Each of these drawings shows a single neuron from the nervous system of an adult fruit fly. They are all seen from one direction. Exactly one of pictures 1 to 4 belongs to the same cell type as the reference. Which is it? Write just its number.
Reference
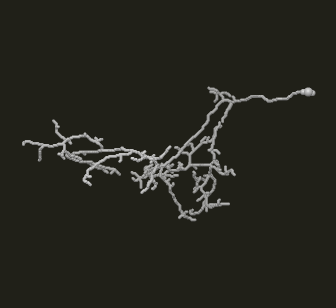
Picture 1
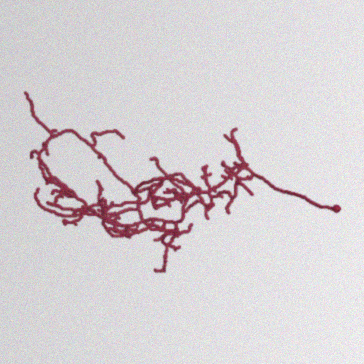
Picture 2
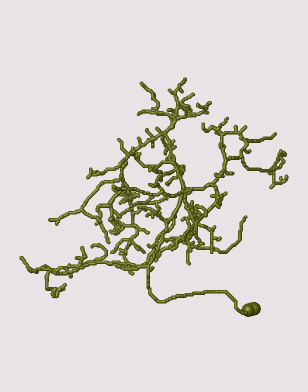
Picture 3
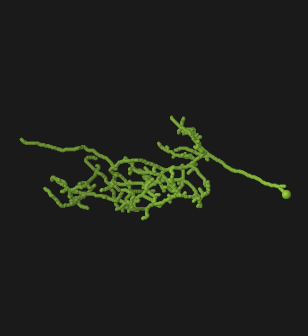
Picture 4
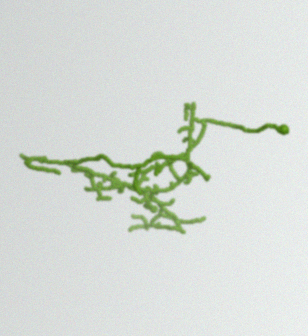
4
